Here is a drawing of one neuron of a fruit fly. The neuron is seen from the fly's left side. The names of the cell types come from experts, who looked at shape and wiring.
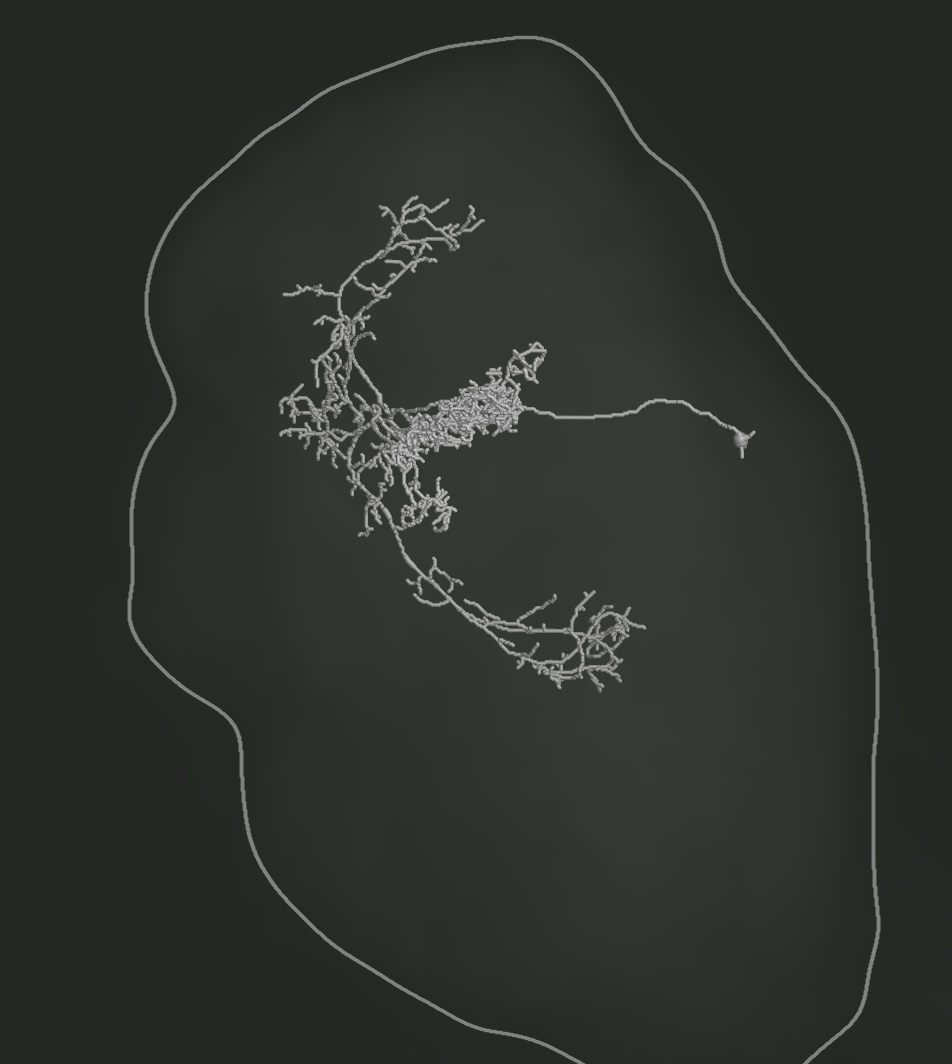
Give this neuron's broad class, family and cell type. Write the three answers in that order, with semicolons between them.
central-brain intrinsic neuron; class CX; FB2A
